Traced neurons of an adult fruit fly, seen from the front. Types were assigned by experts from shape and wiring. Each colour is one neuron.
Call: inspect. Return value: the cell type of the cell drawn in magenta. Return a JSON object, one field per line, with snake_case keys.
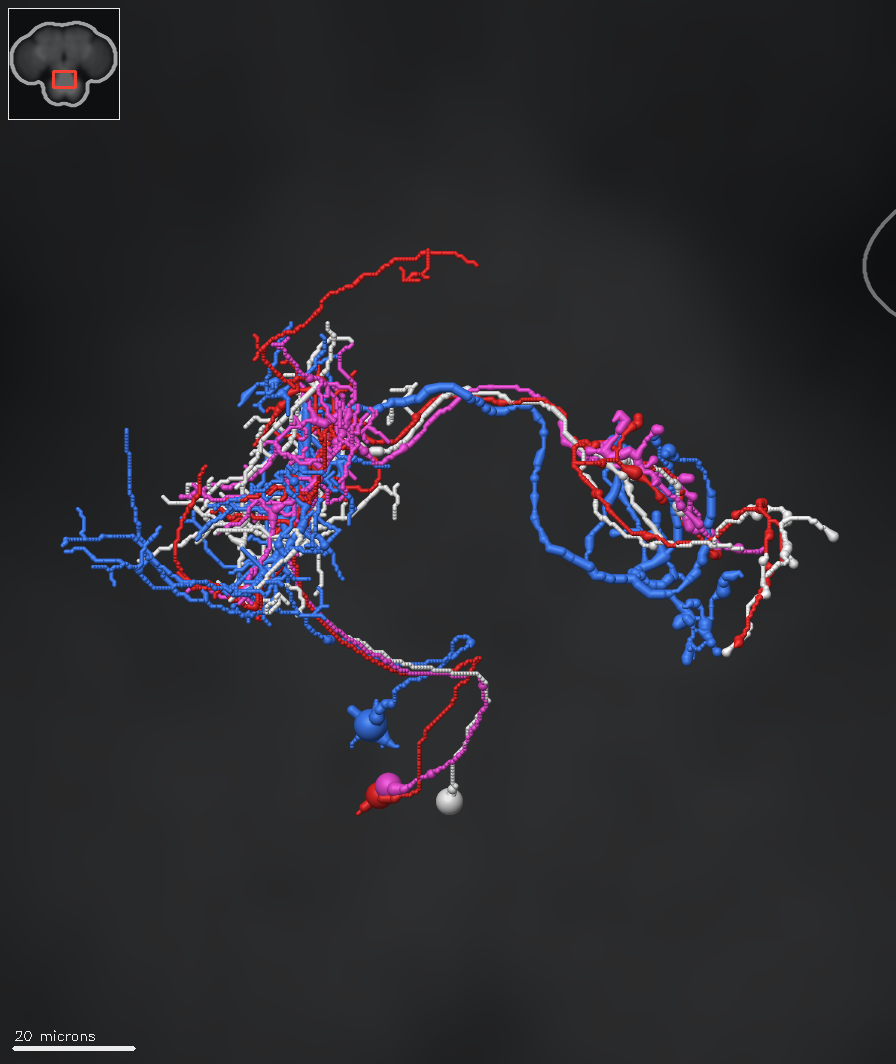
{
 "cell_type": "IN06A078"
}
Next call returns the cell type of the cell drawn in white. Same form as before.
{
 "cell_type": "IN06A079"
}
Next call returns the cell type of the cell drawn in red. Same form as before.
{
 "cell_type": "IN06A077"
}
